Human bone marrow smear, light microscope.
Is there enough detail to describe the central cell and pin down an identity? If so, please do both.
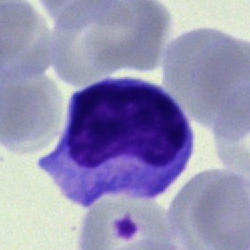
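Outline: irregular, with a pointed corner of cytoplasm jutting out at the lower left. Chromatin next: dark purple and dense, with coarse clumped areas. The cytoplasm forms a band beneath the nucleus, pale lilac-blue in tone, and no distinct granules are visible in it. With each point covered, this is a lymphocyte.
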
